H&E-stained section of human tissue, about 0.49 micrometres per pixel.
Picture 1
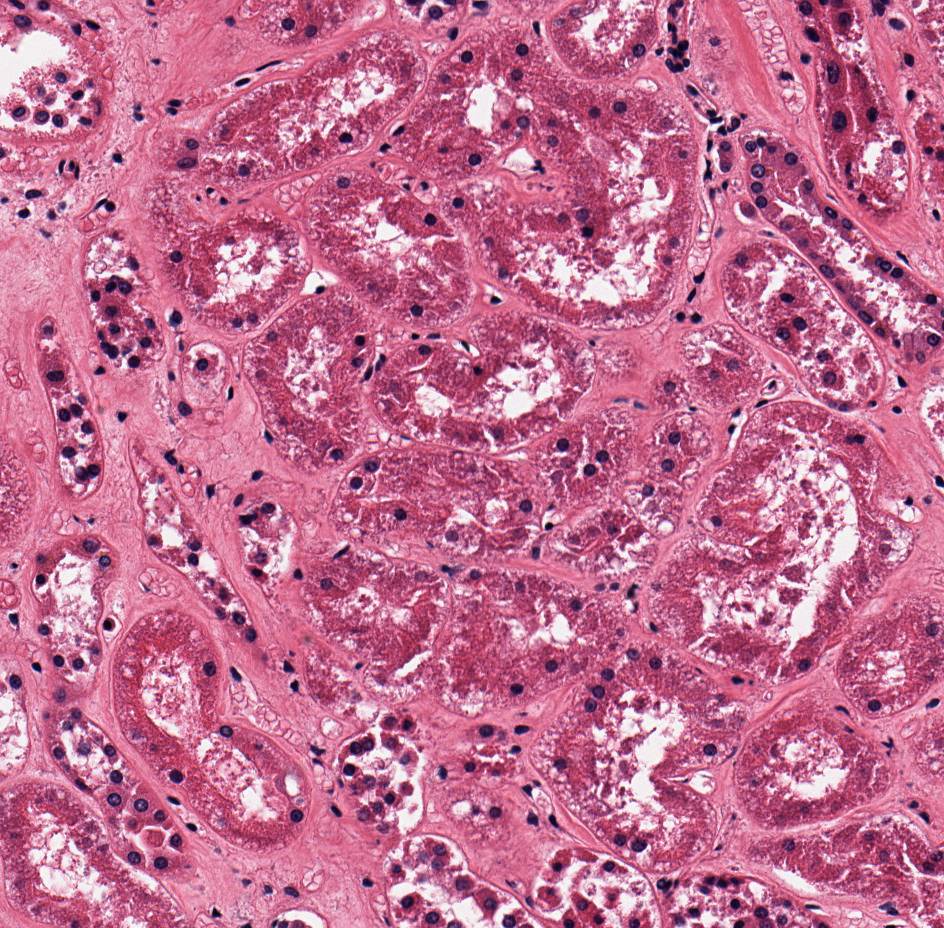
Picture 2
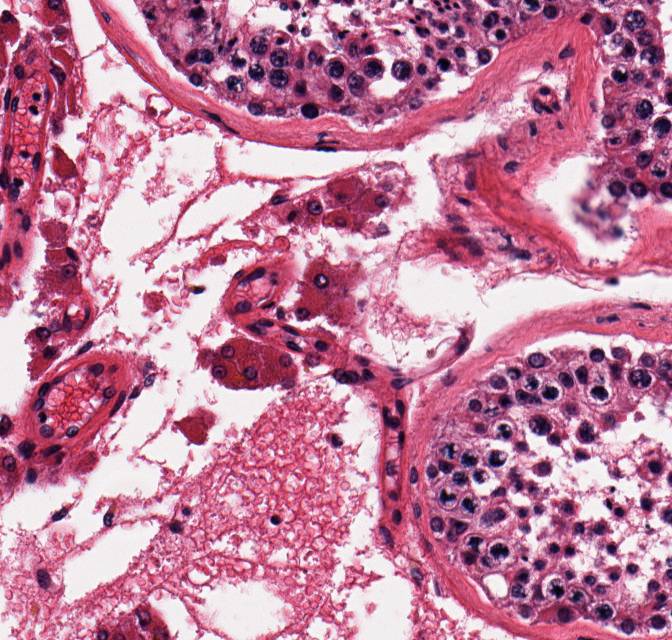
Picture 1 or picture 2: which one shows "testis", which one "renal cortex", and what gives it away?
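Of the two, picture 1 is renal cortex and picture 2 is testis. The tubule lining cells in picture 1 have small round dark nuclei that sit toward the cell base and are well spaced. Smaller tubules toward the left edge and the bottom have paler, vacuolated cytoplasm and more crowded nuclei than the central ones. A pink fibrous interstitium, thin centrally and broader toward the left, lies between the tubules and holds scattered elongated dark nuclei. Picture 2 instead shows parts of rounded tubules at the top, upper right and lower right, with loose tissue between them at the left and centre. Their stratified epithelium, many cells deep, fills most of each tubule, and many of its cells have large round nuclei with coarse, clumped dark chromatin. Between the tubules at the centre and left lie small clusters of polygonal cells with abundant deep-pink cytoplasm and round nuclei.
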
